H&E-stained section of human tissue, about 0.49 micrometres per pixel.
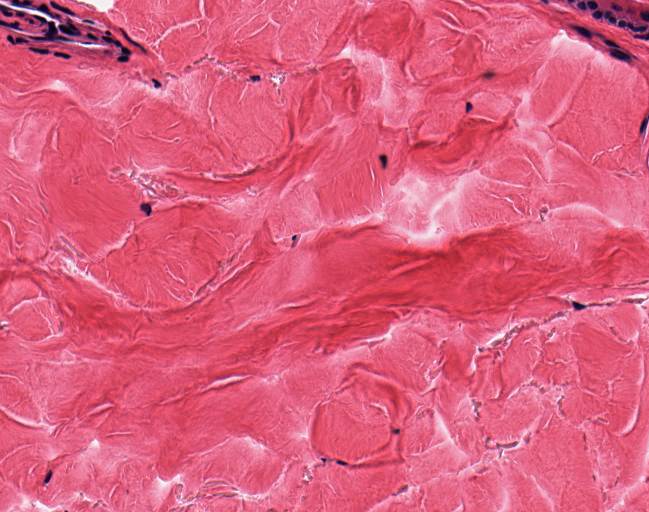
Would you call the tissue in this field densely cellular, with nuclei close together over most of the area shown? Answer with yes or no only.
No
